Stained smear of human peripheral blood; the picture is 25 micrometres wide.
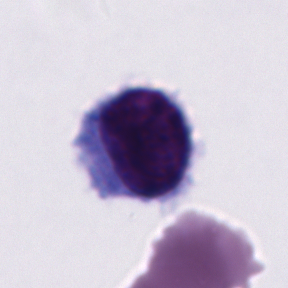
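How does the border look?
Roughly round, ragged and uneven, fringed by fine short projections, clearest on the left.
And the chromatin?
Dense, clumped, dark purple.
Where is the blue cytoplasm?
A crescent, mainly left of the nucleus.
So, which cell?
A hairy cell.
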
